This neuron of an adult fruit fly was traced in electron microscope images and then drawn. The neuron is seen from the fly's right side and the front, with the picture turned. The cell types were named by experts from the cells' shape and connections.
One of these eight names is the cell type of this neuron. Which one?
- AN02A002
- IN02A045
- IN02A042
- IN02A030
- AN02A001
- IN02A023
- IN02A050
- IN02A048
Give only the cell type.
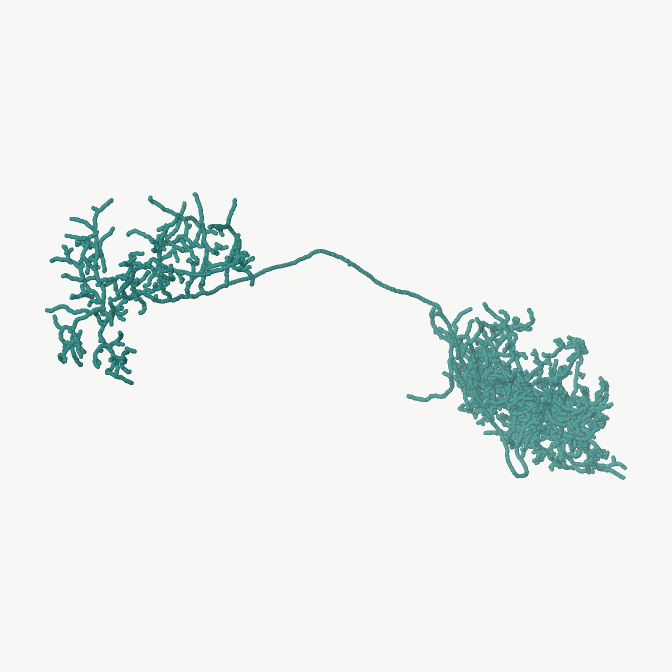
AN02A002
